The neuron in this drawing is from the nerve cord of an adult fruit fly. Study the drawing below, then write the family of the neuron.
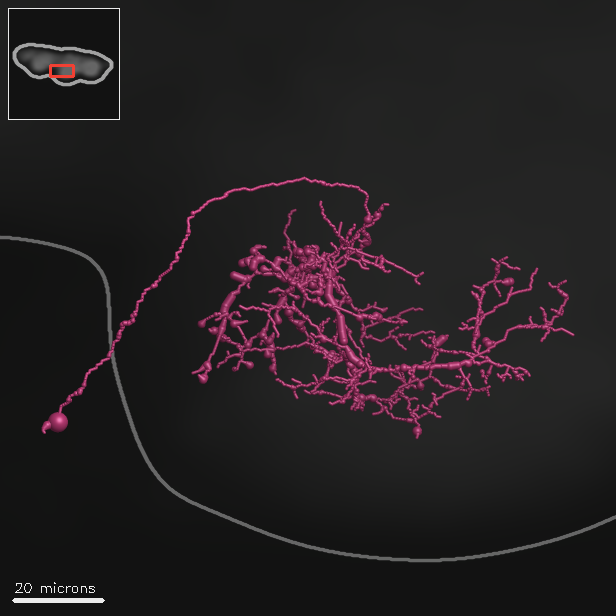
hemilineage 21A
